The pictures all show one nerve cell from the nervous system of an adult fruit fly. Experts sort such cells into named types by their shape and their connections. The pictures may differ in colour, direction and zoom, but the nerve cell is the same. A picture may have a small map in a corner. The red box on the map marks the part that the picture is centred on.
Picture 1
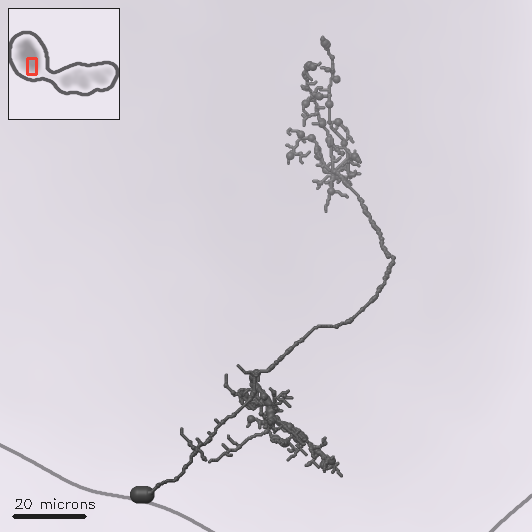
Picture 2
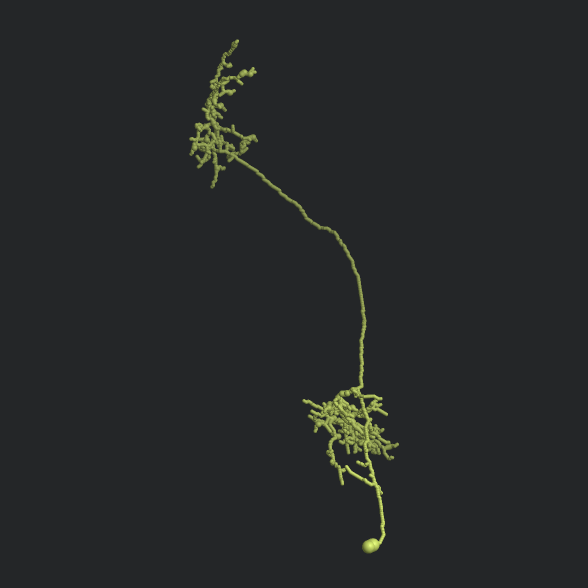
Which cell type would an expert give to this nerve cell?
Tm31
